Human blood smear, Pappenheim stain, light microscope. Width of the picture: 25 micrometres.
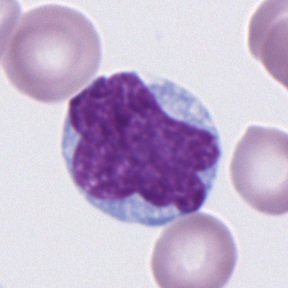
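Monocyte, central cell. Chromatin dark purple and clumped, with small paler spaces between the clumps; no nucleoli visible. Cytoplasm pale greyish blue, without distinct coarse granules.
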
